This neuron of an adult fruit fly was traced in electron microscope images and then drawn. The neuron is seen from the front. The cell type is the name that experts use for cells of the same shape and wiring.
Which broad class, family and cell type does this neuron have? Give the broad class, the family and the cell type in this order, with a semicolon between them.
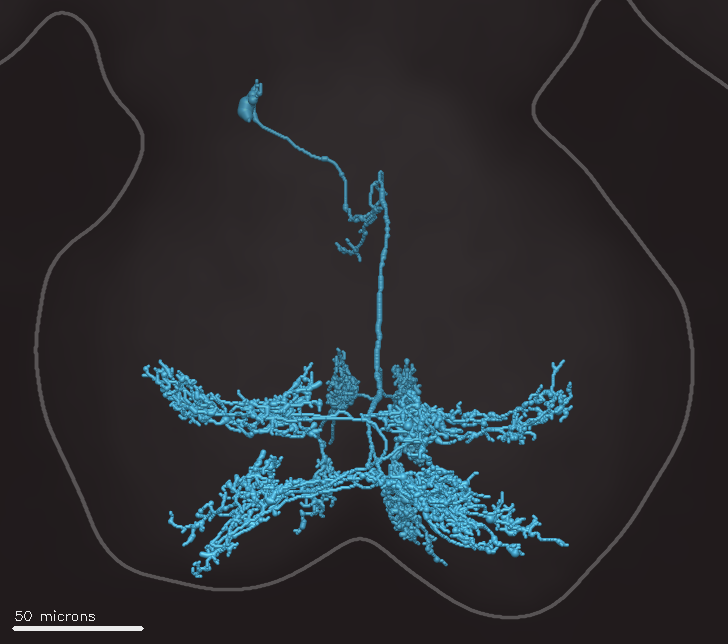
nerve-cord intrinsic neuron; hemilineage 05B; IN05B011a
